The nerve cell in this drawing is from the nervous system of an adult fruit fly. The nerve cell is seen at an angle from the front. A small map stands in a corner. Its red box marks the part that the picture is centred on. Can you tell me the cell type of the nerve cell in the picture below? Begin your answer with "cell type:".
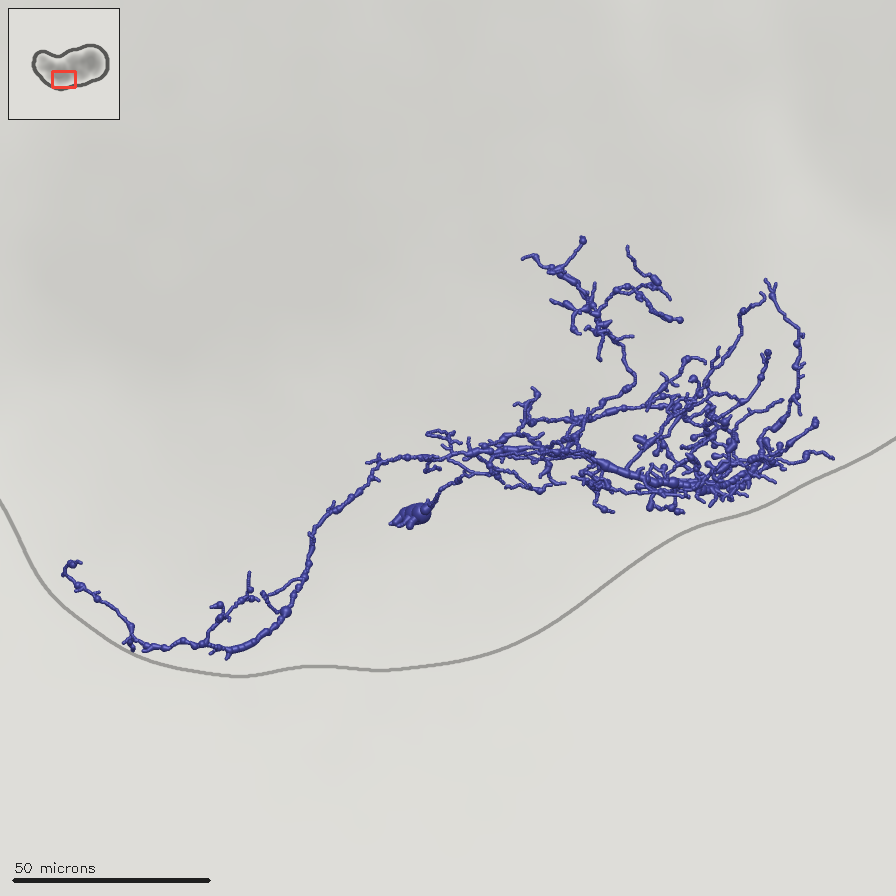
cell type: IN14A012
